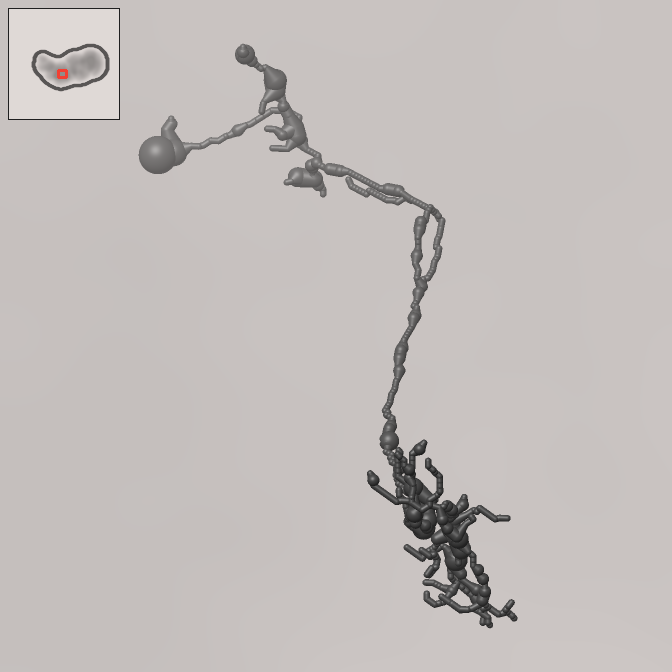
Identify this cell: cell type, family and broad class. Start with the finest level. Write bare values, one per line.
T4d
T
optic-lobe intrinsic neuron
